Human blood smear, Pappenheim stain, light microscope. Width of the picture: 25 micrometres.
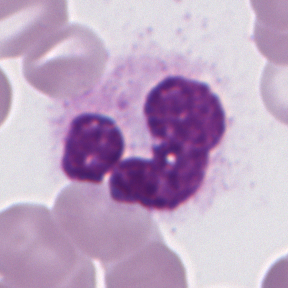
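Segmented neutrophil, the cell in the middle. Its chromatin is dense and dark purple, and no nucleoli can be seen. Notice the pale, nearly colourless cytoplasm with its faint lilac tint, and the outer edge fading into the background without a sharp border.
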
